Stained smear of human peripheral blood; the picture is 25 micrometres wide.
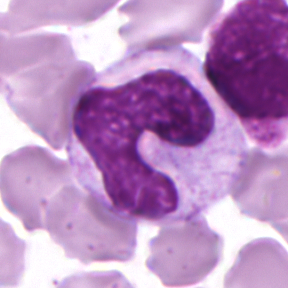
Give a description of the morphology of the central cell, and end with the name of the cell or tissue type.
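Looking at the central cell, its outline is roughly round and smooth. The inner curve of the nucleus opens toward the right. I can't make out any nucleoli in it. Fine, dust-like lilac granules sit in the cytoplasm. This is a band neutrophil.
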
